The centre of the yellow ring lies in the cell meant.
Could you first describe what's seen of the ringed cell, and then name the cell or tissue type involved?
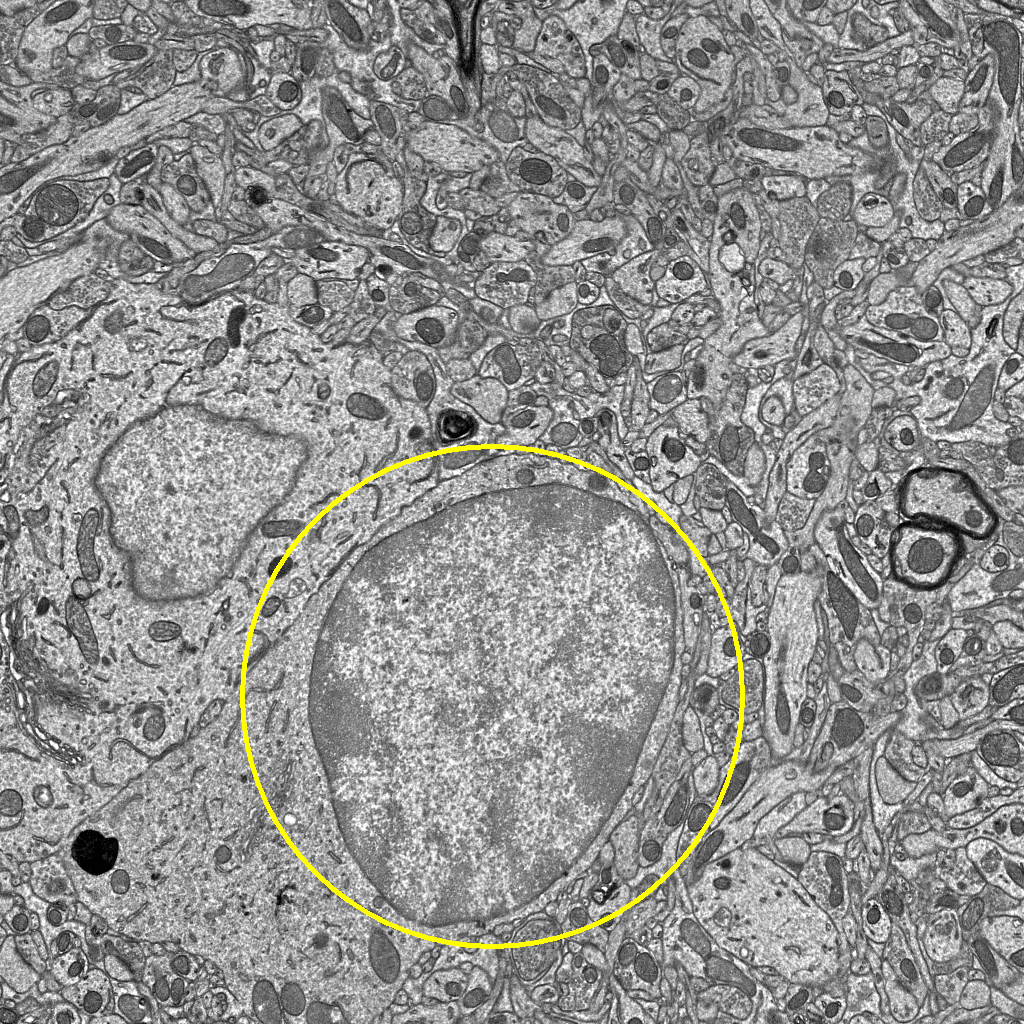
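Nucleus: large and rounded-oval, with a smooth outline, lying entirely within the ring. The nuclear envelope shows no deep infoldings. No distinct nucleolus is visible. The cell is an oligodendrocyte.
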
